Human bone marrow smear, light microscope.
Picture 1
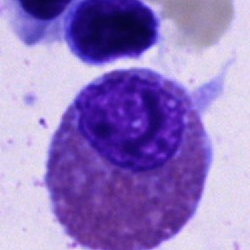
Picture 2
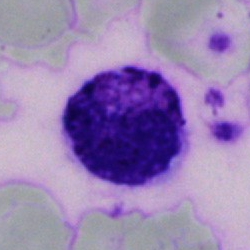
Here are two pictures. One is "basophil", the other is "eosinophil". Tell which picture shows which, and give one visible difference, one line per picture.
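Picture 1 – eosinophil. The cytoplasm is abundant and covers a larger area than the nucleus.
Picture 2 – basophil. No distinct rim of cytoplasm can be seen around the nucleus.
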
